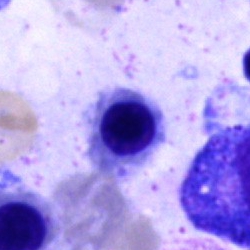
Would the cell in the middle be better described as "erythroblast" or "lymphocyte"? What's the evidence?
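This cell is an erythroblast rather than a lymphocyte. What decides it is the chromatin, which is very dark and densely condensed.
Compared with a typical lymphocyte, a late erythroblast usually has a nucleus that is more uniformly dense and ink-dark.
The cytoplasm forms a narrow, pale greyish blue rim around the nucleus. The outline of the cell is roughly round, with a slightly ragged edge.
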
